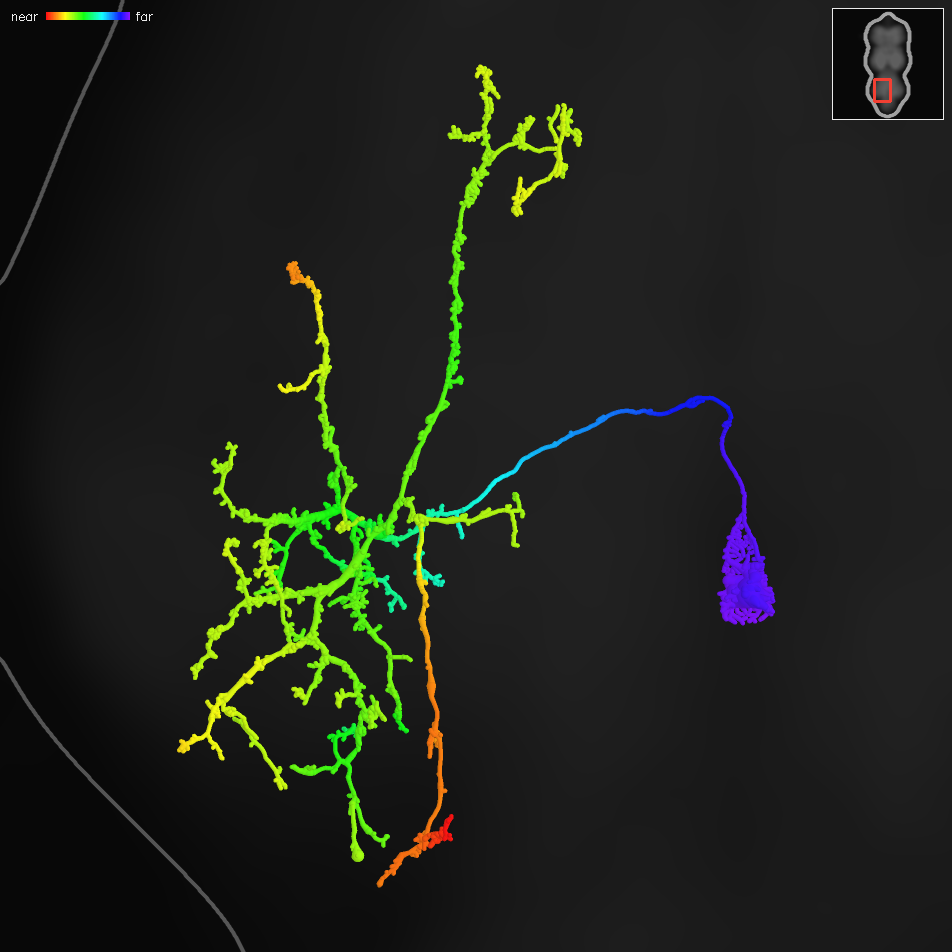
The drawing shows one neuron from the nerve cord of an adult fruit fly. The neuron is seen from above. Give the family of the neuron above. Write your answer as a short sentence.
The family is hemilineage 13B.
